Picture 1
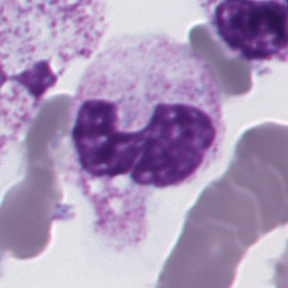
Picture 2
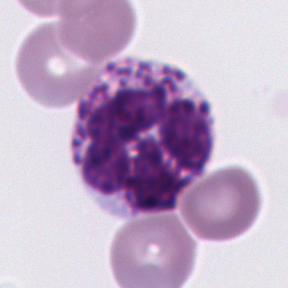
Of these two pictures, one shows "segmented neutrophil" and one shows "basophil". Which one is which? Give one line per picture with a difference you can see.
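The cell in picture 1 is a segmented neutrophil. The cytoplasm is plentiful and very pale, almost colourless between the granules.
The cell in picture 2 is a basophil. The cytoplasm is a narrow pale pinkish-lilac rim, with a granule-poor area at the lower left.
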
